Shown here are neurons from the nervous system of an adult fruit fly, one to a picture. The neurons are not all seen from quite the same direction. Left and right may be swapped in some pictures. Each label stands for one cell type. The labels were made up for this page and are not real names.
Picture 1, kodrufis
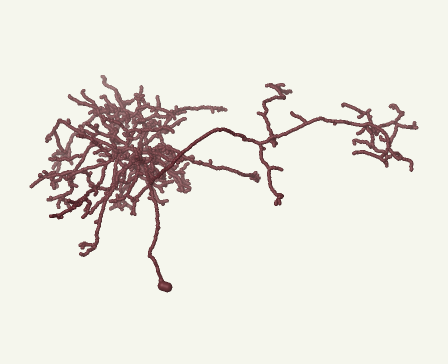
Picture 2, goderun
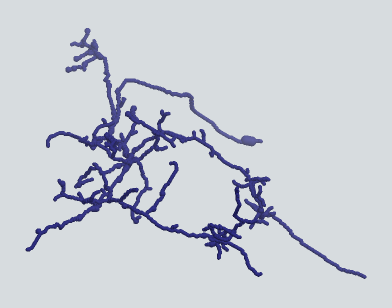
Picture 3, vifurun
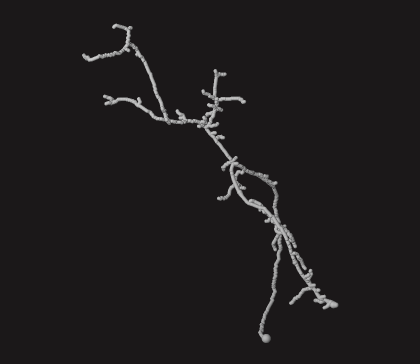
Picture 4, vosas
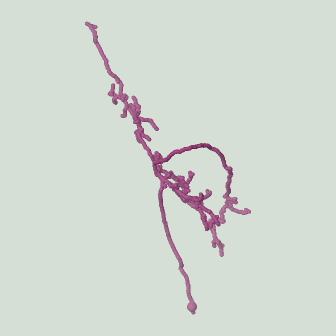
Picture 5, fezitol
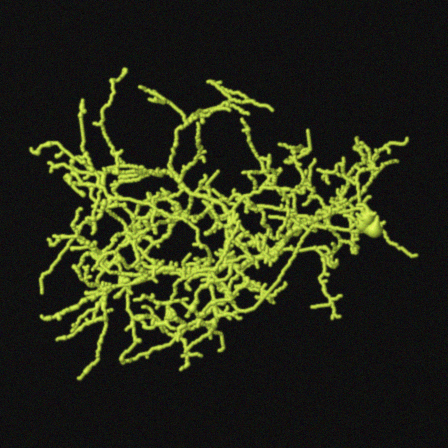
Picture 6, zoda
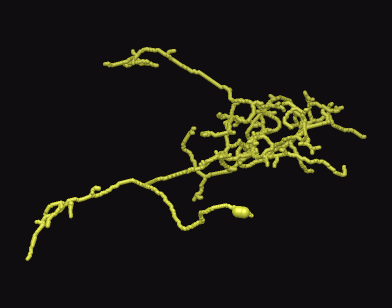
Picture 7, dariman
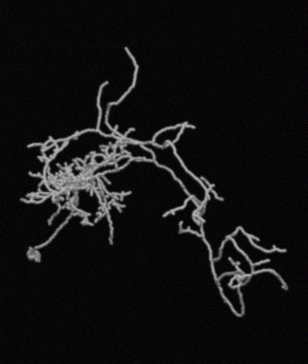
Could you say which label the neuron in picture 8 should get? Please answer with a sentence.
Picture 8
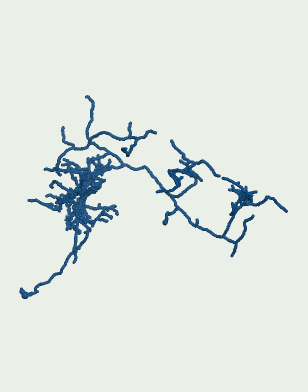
It belongs to dariman.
